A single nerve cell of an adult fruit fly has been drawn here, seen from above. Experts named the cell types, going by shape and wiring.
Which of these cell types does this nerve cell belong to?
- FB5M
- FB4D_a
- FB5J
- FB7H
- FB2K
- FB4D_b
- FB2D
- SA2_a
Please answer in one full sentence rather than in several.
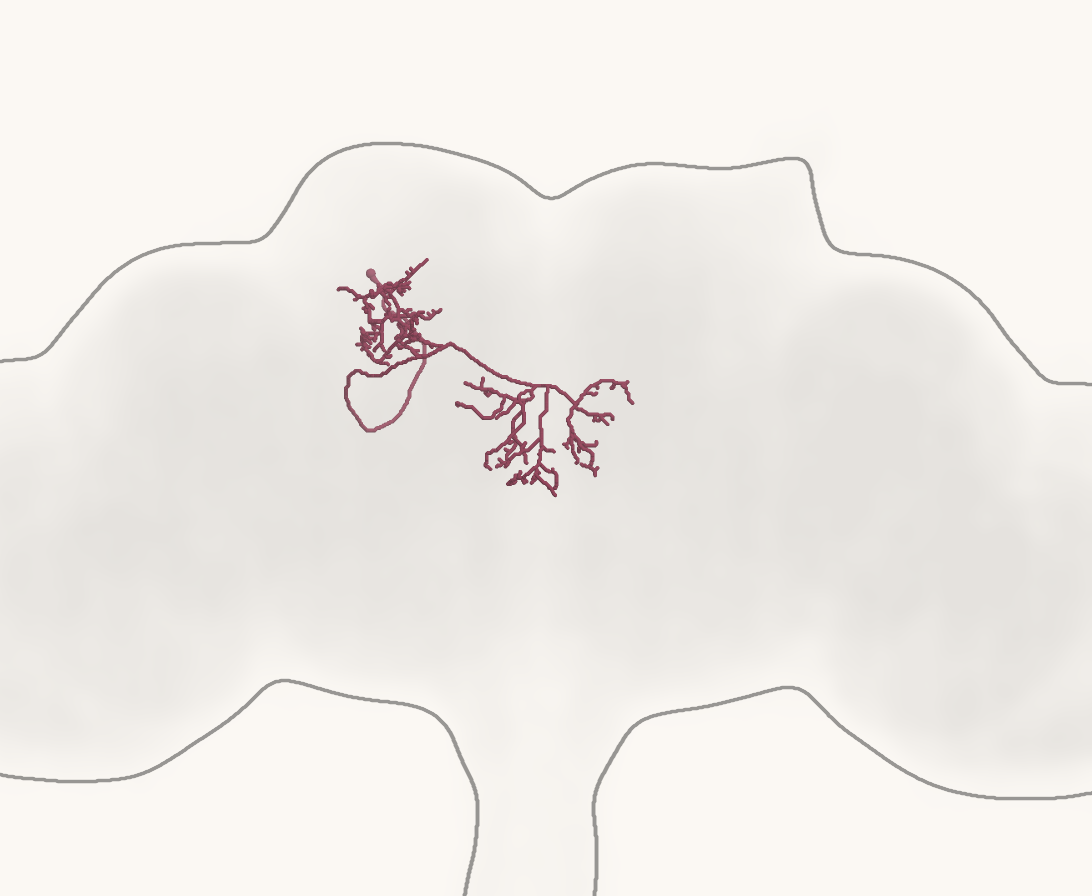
The nerve cell here is of the cell type FB2K.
